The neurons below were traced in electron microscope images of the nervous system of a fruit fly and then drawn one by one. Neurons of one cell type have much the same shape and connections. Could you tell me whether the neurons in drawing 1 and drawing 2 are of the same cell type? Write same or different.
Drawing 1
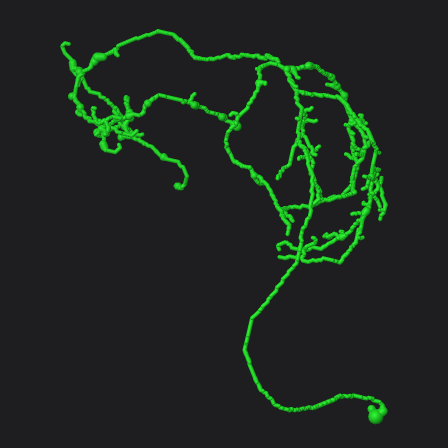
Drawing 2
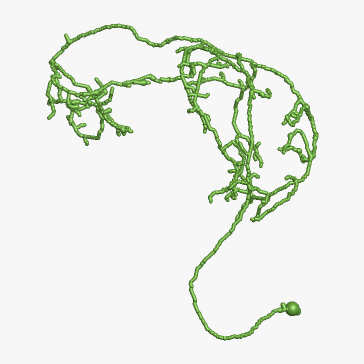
same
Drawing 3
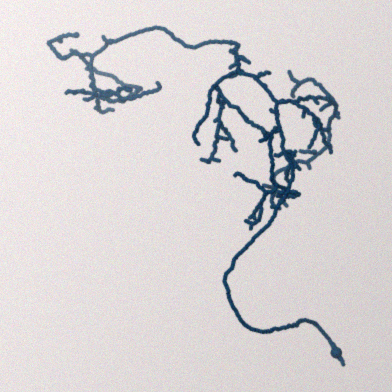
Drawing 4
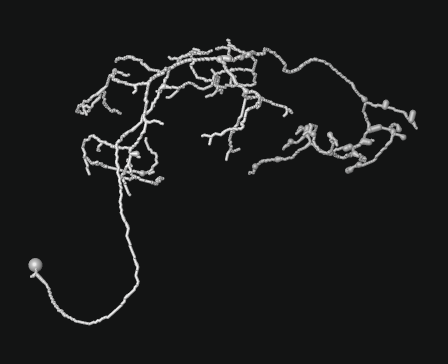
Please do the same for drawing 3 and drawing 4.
different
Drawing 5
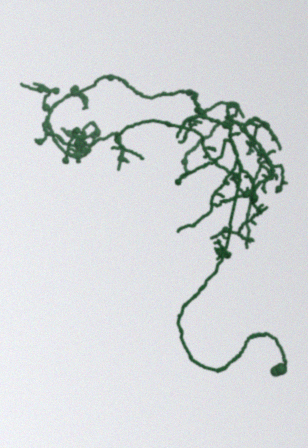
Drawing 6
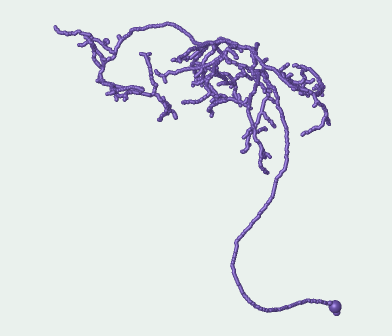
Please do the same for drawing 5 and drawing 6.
different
